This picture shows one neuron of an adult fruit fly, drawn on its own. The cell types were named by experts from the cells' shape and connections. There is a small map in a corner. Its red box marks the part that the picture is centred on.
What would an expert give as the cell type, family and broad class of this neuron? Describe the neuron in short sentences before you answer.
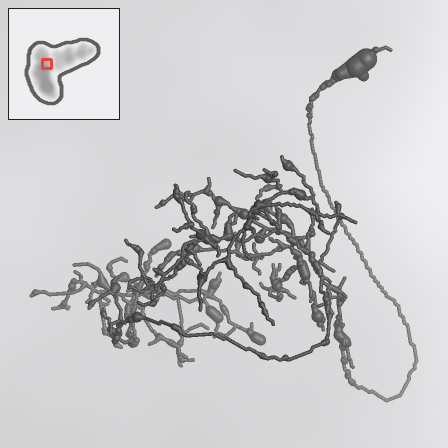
The cell body is at the upper right of the picture. The picture shows dozens of branch ends. It is of cell type CB4114. Its family is hemilineage LHp1. It is a central-brain intrinsic neuron.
